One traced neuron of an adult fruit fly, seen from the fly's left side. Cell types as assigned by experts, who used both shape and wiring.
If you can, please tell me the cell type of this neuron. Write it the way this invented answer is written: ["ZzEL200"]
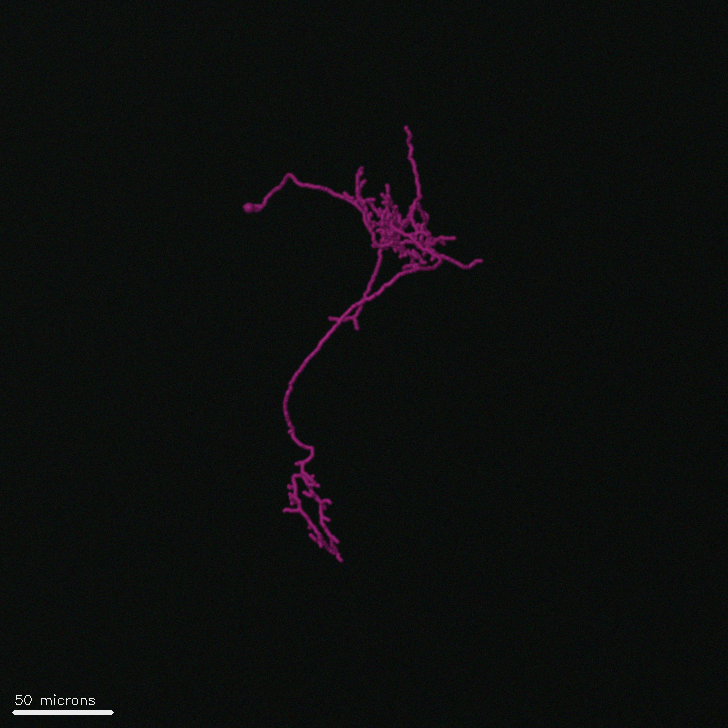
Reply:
["AVLP044_a"]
